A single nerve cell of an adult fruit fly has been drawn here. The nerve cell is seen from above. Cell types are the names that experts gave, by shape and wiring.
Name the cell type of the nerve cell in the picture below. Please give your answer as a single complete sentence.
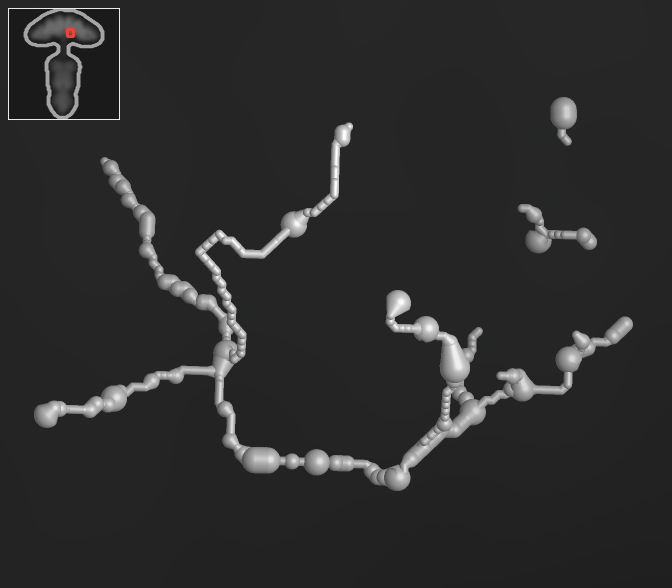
The type of this nerve cell is the cell type GNG267.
